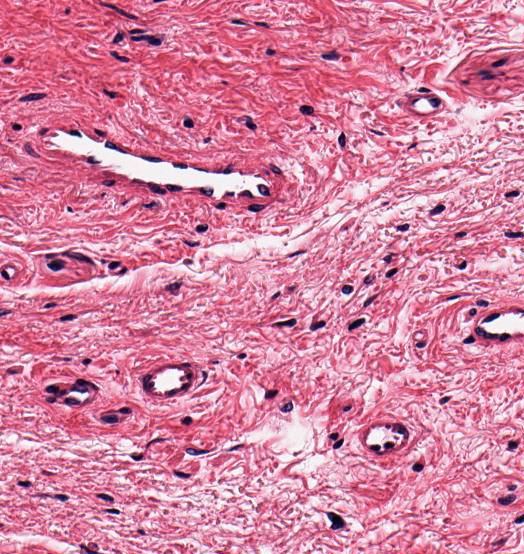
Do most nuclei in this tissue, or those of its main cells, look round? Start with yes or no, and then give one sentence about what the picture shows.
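No. The nuclei are sparse, small, dark and mostly elongated, scattered singly through the collagen.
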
